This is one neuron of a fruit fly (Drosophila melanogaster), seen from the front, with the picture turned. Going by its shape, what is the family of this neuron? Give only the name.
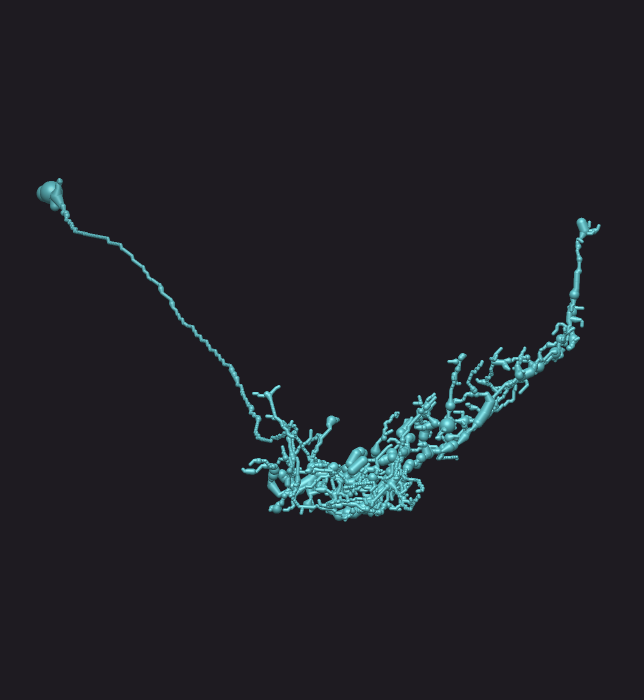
hemilineage 03B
